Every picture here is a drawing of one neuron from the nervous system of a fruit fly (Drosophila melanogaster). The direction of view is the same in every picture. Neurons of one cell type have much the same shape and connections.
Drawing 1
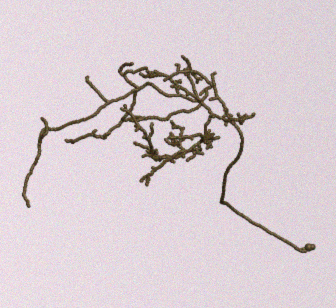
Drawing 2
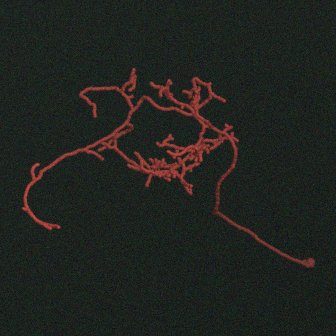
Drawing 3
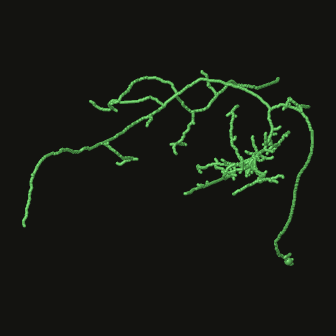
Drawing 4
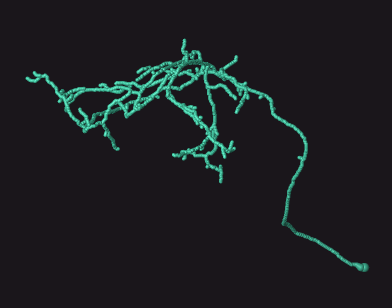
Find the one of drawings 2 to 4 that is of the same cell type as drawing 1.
2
